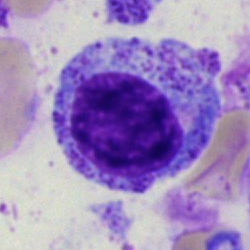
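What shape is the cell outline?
Roughly round, with a slightly bumpy, irregular edge.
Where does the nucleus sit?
Off-centre, toward the lower left of the cell.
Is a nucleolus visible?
No, none can be seen.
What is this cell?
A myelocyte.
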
